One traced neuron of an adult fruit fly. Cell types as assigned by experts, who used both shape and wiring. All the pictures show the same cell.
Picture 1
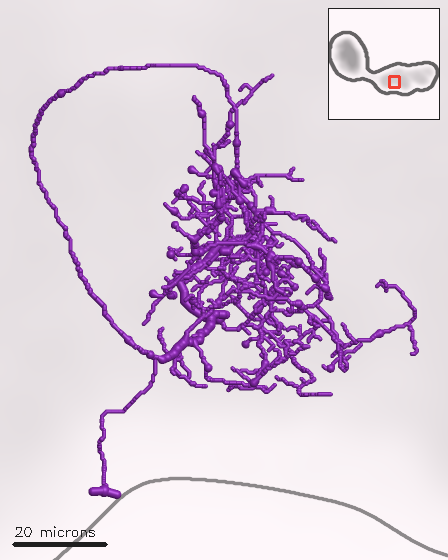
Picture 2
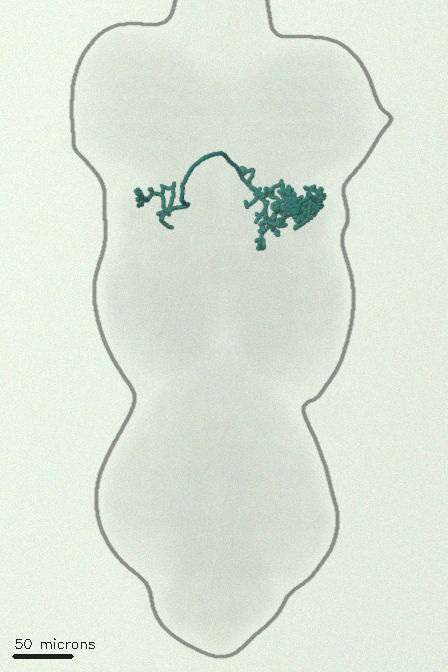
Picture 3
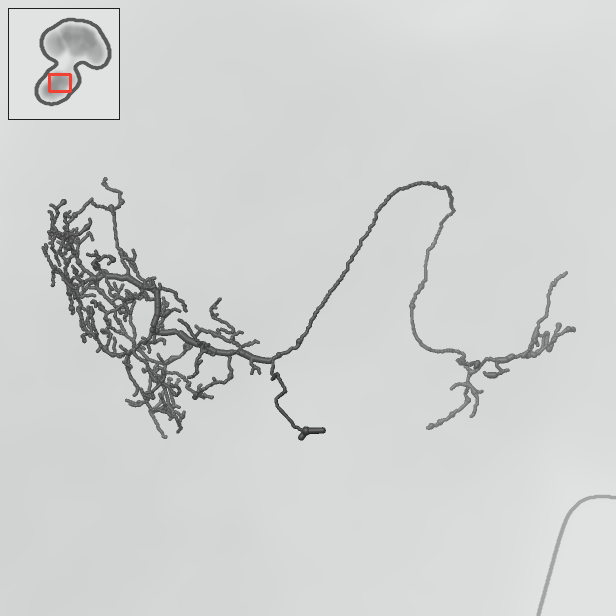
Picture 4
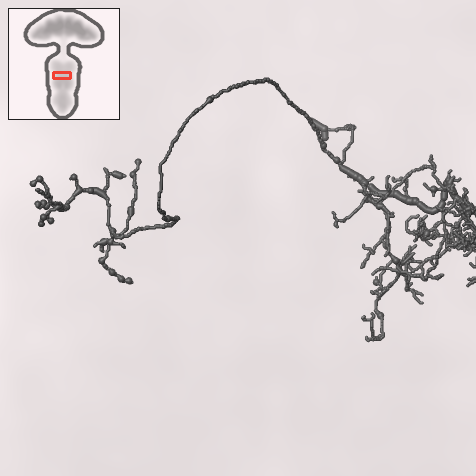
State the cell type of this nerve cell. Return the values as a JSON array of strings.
["IN06B067"]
